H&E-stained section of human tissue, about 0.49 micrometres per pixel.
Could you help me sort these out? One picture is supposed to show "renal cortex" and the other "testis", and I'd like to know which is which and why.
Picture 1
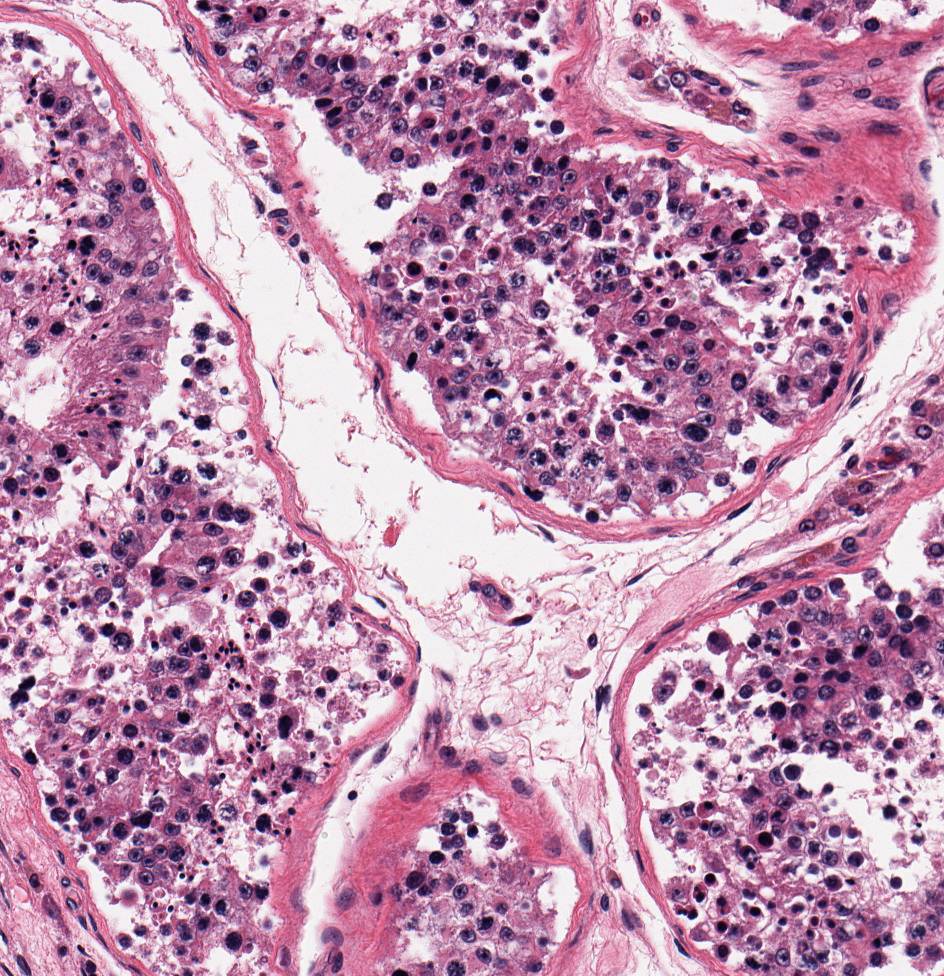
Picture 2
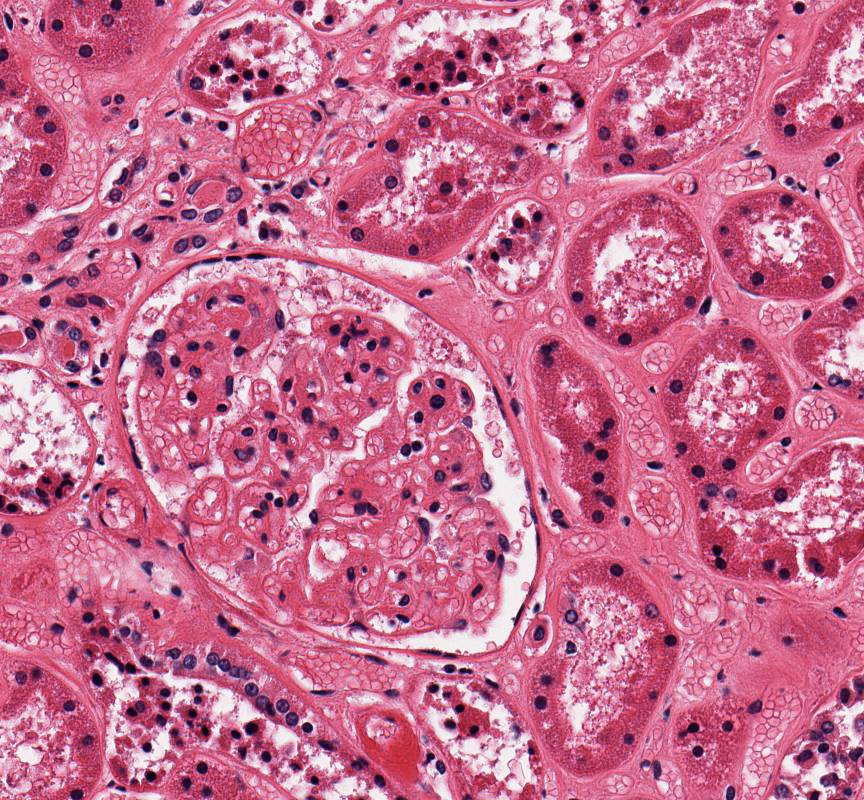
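Picture 1: testis. Picture 2: renal cortex. Picture 1: tubules filled with loosely cohesive round cells in many layers. Small, dense, very dark round nuclei scattered among larger, paler round nuclei. Stroma between tubules at centre pale, loose and wispy, with few cells; no fat cells in field. Picture 2: one rounded glomerulus left of centre, tubules close around it on all sides. Clear space between tuft and capsule widest along right and lower edge of tuft. Larger tubules lined by cells with granular, deep pink cytoplasm and round dark nuclei near the base. Small vessel packed with red blood cells at bottom centre.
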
